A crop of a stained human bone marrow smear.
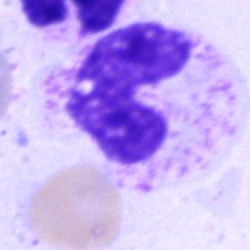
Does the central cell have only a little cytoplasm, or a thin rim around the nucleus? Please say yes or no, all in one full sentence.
No, the cell holds plenty of cytoplasm around the nucleus.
